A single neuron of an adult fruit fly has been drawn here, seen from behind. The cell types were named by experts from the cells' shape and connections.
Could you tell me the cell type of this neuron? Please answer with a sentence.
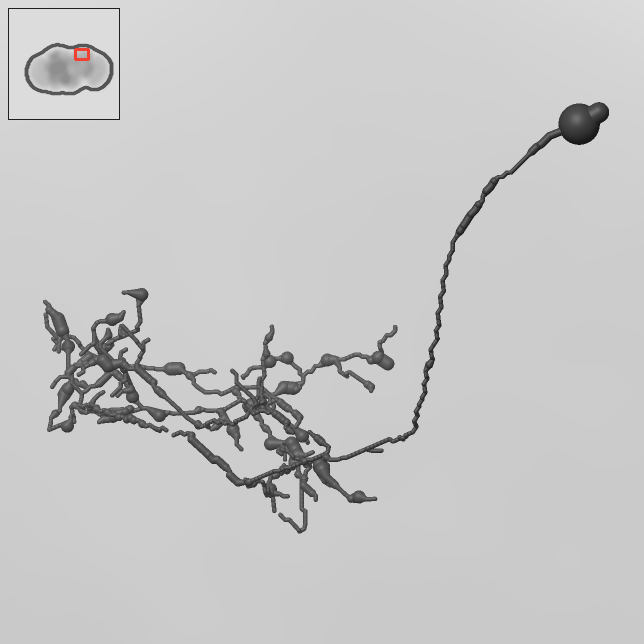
The cell type is CB2584.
